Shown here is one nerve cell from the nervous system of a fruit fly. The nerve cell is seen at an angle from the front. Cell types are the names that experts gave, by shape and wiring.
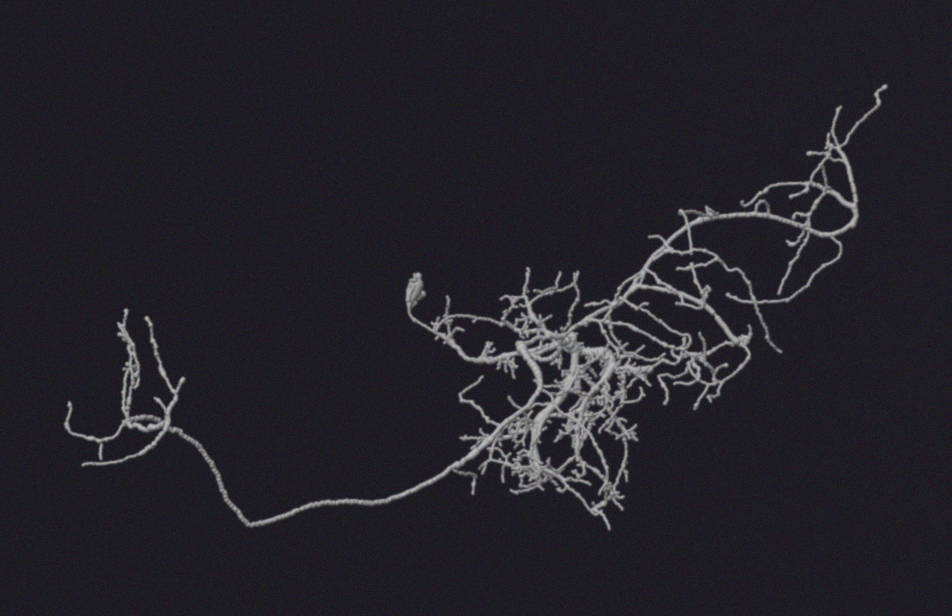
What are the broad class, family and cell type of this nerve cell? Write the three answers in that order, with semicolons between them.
ascending neuron; hemilineage 18B; AN18B004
